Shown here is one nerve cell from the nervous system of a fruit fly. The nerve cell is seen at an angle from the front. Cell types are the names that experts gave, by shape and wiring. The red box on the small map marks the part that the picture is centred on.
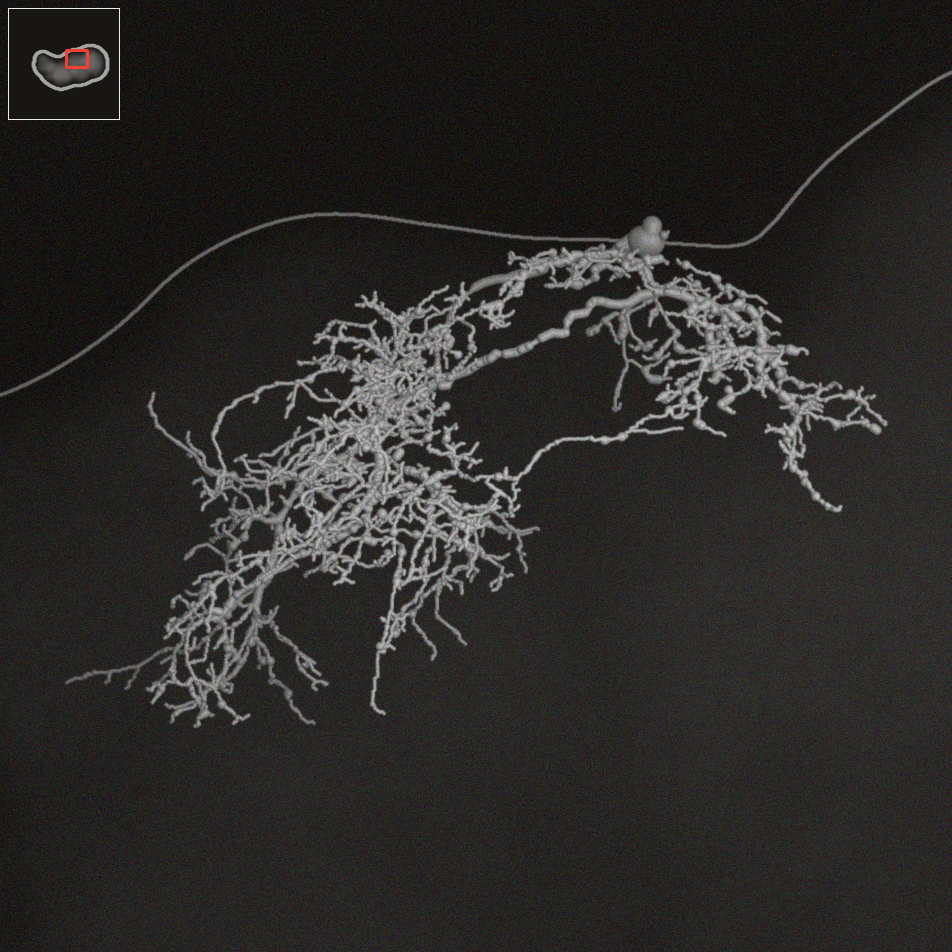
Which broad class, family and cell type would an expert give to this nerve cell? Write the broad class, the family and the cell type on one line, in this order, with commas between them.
central-brain intrinsic neuron, hemilineage SLPpm3, SMP548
